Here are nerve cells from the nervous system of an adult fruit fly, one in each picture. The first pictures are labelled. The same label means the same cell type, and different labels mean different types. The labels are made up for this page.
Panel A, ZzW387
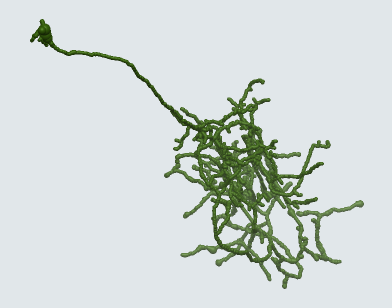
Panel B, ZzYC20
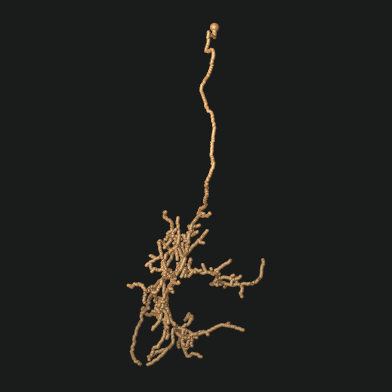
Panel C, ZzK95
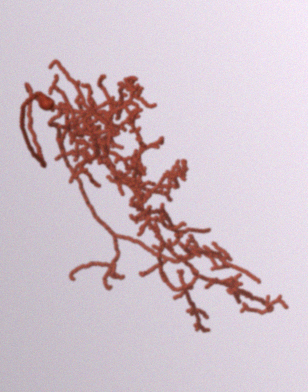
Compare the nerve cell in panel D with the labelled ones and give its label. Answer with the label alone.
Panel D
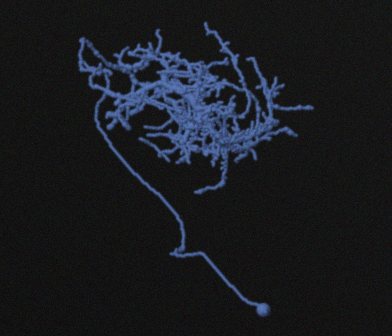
ZzK95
